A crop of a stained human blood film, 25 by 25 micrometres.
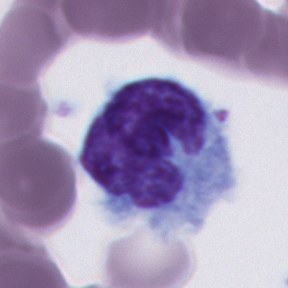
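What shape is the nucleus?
Folded, about 11 micrometres across, with a deep notch opening toward the right.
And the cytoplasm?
Pale grey-blue, lying mostly to the right of and below the nucleus.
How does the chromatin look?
Dark purple, mottled rather than smooth.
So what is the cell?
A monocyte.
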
